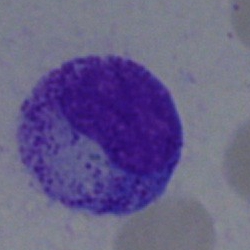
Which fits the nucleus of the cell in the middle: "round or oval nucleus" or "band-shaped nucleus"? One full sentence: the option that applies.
The shape of the nucleus is one compact round or oval mass.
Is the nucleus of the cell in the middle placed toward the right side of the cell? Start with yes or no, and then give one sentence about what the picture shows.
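Yes. The nucleus sits off-centre toward the upper right of the cell.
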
